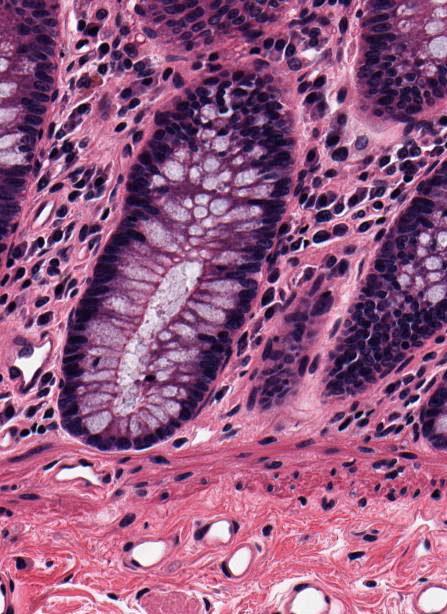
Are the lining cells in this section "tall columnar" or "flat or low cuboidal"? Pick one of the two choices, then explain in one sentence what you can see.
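Tall columnar. The glands are lined by a single layer of columnar cells with dark nuclei crowded at their bases.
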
